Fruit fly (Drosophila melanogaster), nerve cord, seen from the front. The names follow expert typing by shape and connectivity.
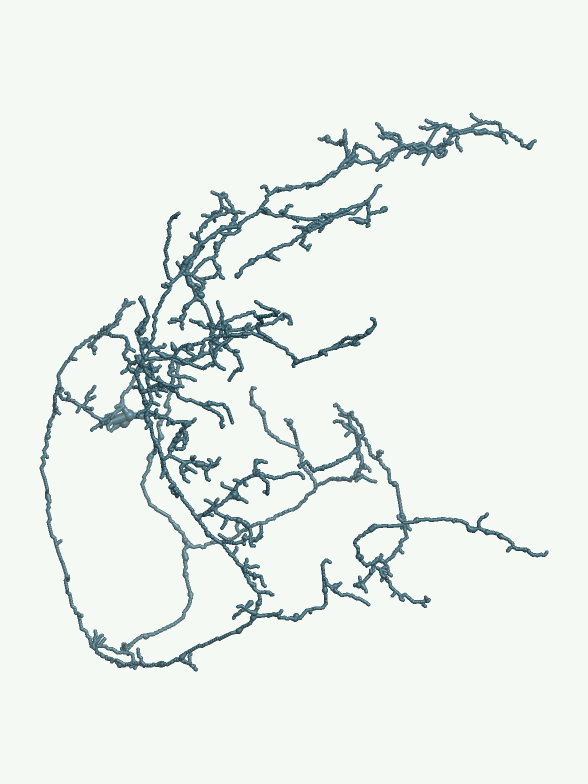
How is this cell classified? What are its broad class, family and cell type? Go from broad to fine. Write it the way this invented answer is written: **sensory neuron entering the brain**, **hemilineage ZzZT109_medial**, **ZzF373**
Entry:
**nerve-cord intrinsic neuron**, **hemilineage 19A**, **IN19A057**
